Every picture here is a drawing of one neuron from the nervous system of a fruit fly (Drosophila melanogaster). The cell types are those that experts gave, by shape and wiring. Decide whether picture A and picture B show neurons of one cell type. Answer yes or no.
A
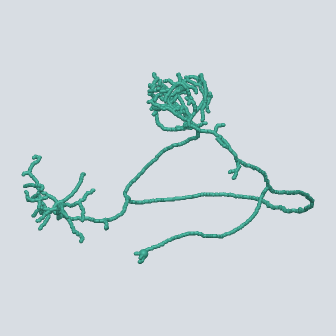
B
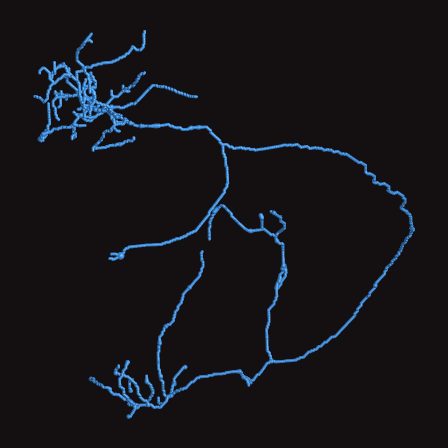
no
